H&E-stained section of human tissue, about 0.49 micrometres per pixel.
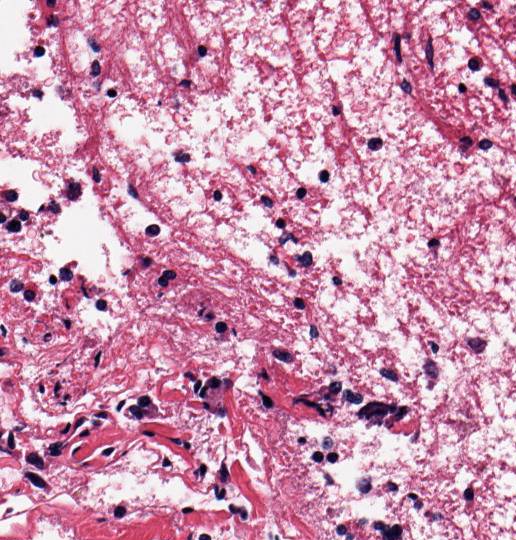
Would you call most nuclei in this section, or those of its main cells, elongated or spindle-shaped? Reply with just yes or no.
No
